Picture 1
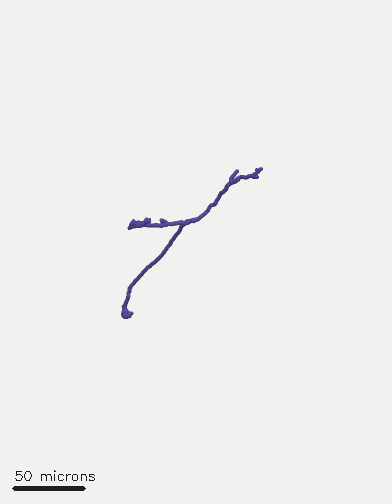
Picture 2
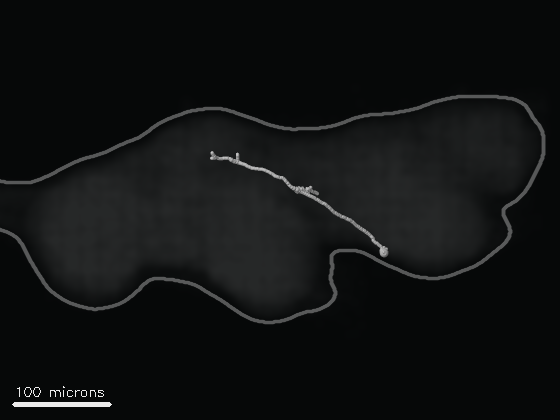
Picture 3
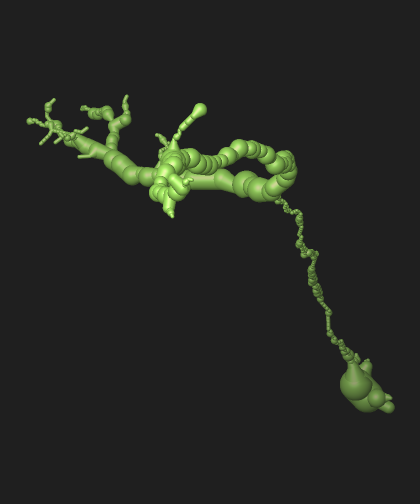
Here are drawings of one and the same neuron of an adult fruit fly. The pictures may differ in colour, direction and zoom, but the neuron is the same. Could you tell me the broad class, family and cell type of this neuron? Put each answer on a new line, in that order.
nerve-cord intrinsic neuron
hemilineage 08B
IN08B036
